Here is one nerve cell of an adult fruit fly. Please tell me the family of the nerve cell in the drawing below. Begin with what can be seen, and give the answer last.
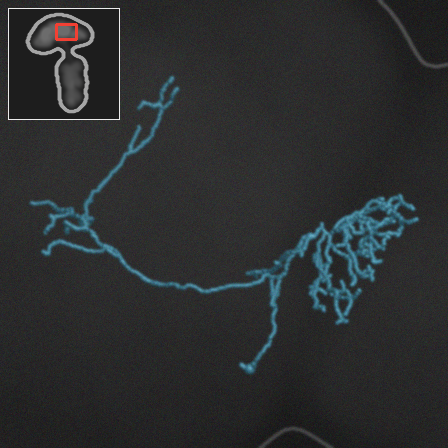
It lies in the brain. The cell body is at the bottom of the picture. Dozens of branch ends can be seen. It is a visual projection neuron. Its family is hemilineage VPNp&v1_posterior.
